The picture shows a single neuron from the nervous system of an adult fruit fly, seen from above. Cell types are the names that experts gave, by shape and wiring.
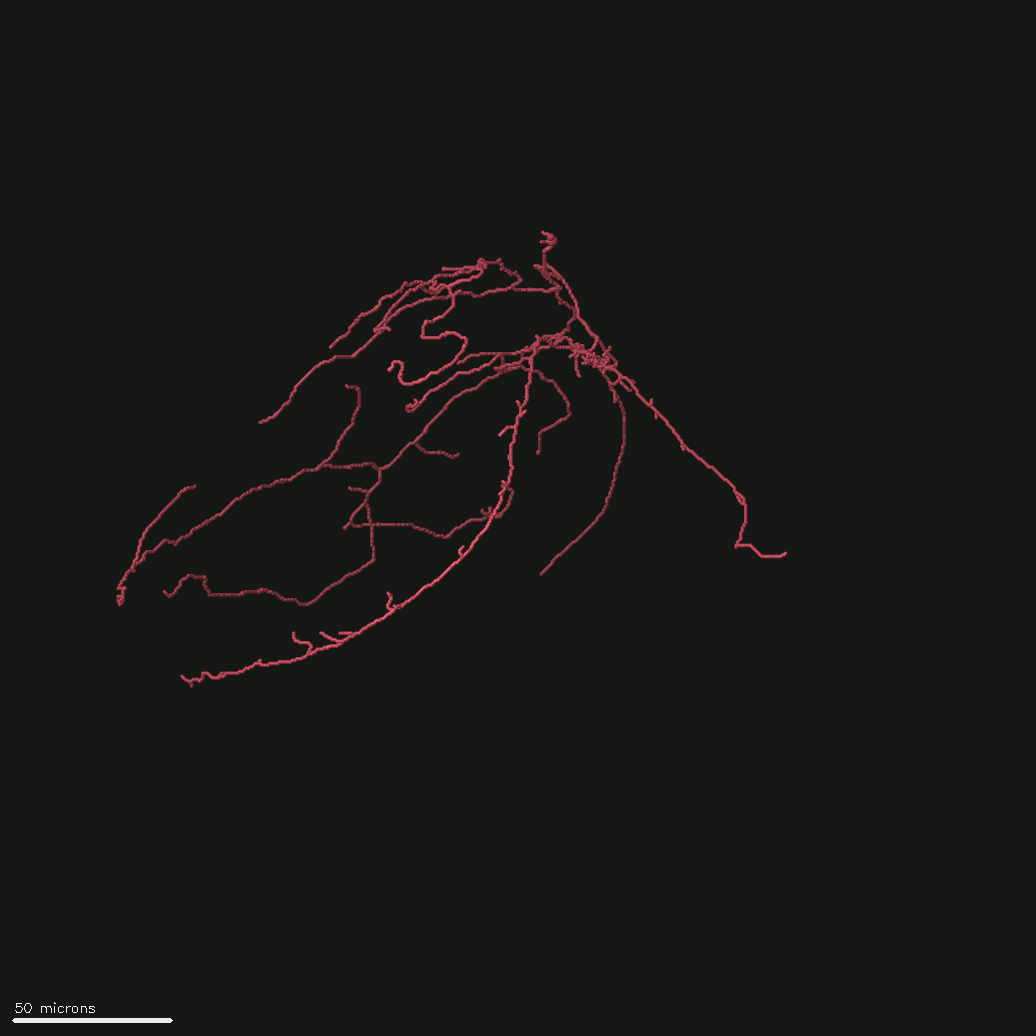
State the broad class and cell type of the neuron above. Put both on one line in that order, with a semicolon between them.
visual centrifugal neuron; aMe4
